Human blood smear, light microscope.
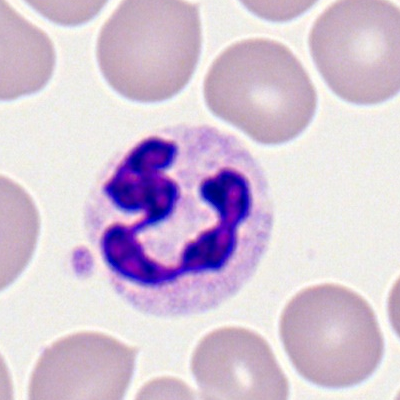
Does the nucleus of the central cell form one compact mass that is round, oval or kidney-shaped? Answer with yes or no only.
No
